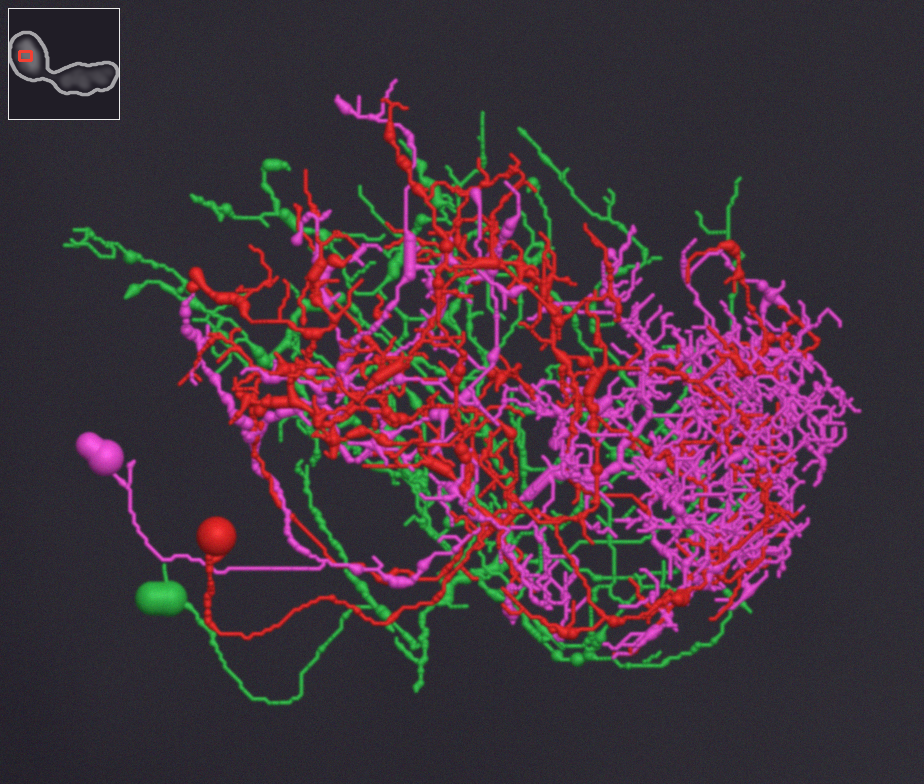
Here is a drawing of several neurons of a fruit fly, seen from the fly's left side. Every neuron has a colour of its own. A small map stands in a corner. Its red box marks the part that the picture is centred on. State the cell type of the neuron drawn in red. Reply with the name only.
CB1099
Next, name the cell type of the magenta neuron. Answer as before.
PVLP079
